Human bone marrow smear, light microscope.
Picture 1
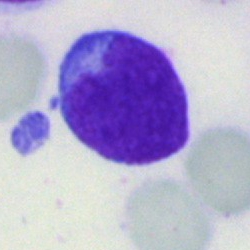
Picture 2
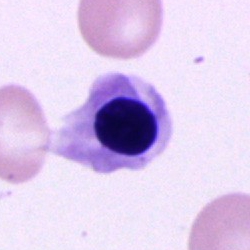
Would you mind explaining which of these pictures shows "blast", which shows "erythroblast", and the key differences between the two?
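Picture 1: blast. Picture 2: erythroblast. Blast: outline smooth and rounded, no surface projections. Cytoplasm scant and blue, lying mainly as a cap at upper left, with a paler area next to the nucleus there. Erythroblast: cytoplasm pale lilac-blue and taking up more of the cell than the nucleus. Nucleus off-centre toward the right; chromatin dense, very dark, evenly condensed throughout.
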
